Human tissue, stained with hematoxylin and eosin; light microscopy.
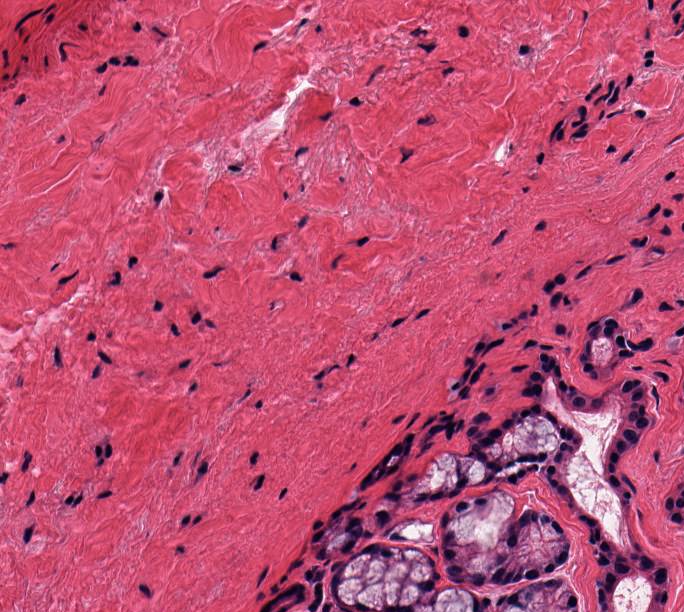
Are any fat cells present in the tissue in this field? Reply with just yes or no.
No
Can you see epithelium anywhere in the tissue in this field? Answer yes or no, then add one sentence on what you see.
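Yes. The glandular units at lower right are made of cells with pale, bubbly, grey-white cytoplasm.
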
